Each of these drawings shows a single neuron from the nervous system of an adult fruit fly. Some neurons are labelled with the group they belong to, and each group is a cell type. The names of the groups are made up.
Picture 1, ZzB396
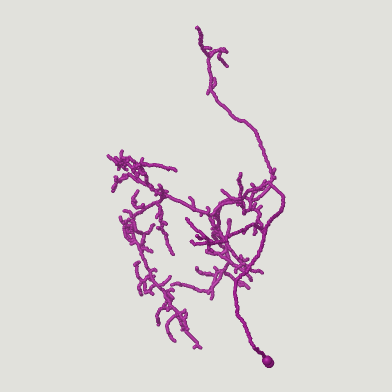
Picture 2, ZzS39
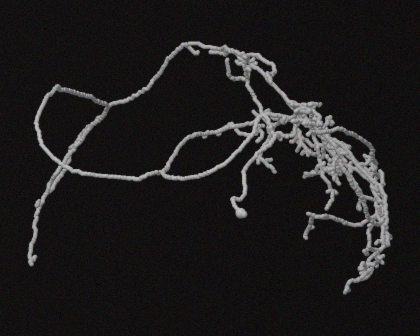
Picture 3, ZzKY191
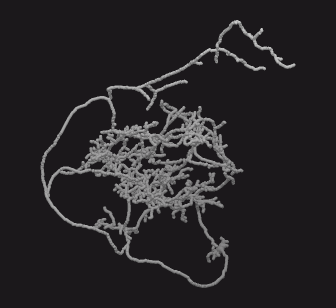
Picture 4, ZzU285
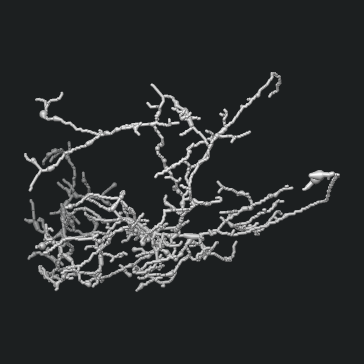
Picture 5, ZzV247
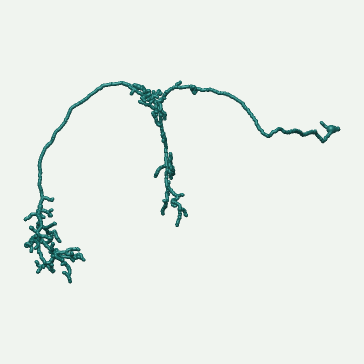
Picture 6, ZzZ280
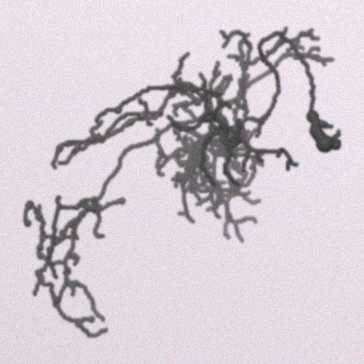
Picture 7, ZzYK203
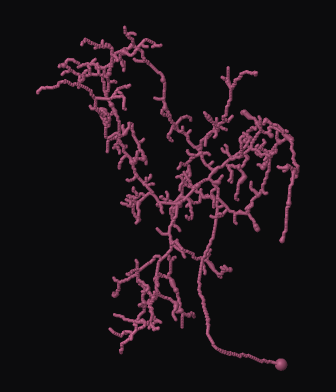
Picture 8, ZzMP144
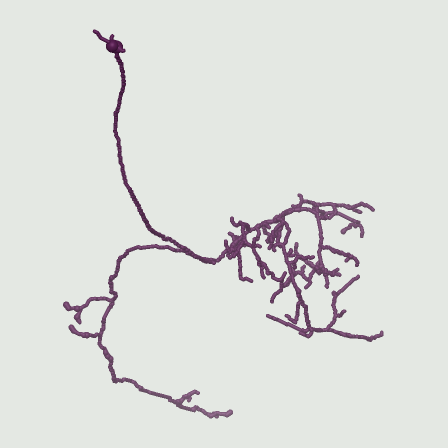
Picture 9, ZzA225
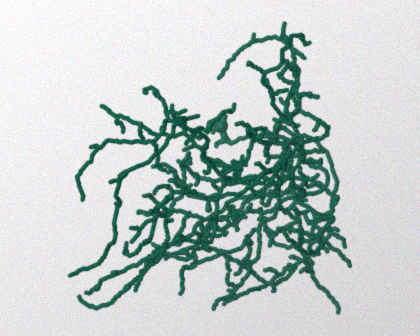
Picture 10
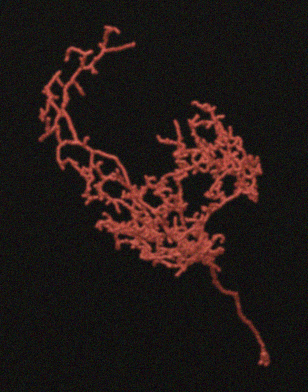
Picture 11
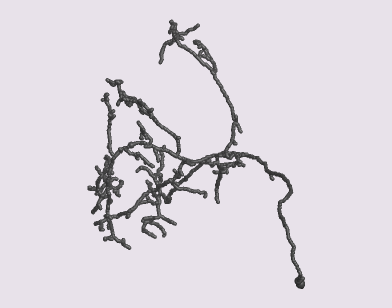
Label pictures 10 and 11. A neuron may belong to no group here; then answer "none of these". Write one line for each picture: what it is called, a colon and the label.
10: ZzU285
11: ZzB396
